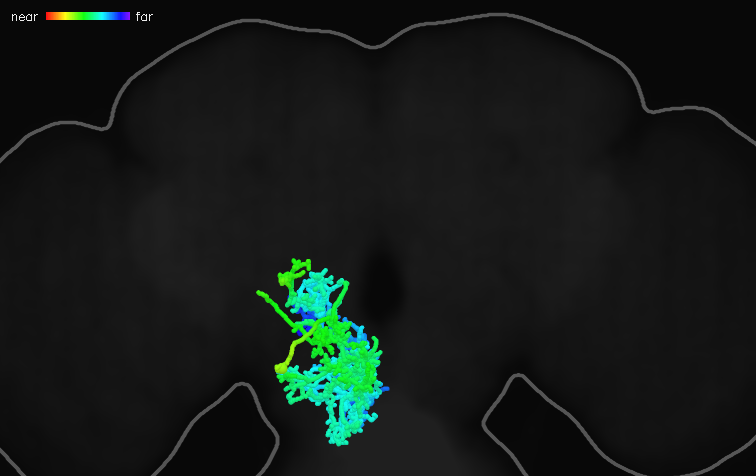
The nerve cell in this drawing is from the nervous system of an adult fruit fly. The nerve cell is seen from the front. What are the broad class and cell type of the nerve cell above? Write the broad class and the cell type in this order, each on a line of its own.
central-brain intrinsic neuron
GNG502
